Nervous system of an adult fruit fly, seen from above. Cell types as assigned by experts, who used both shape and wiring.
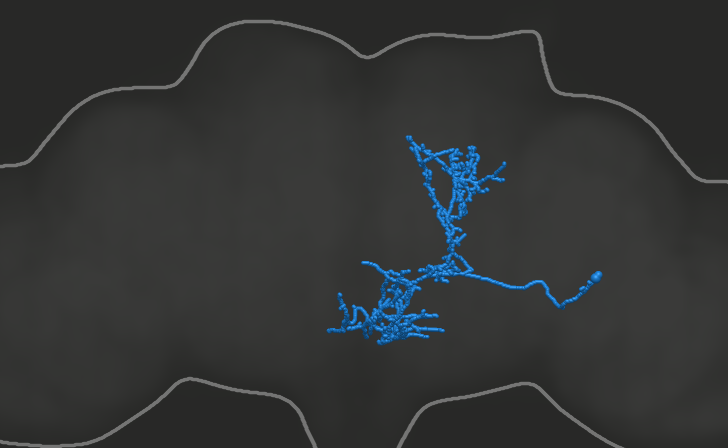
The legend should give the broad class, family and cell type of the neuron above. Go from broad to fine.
central-brain intrinsic neuron; hemilineage VLPd&p1_posterior; SMP597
